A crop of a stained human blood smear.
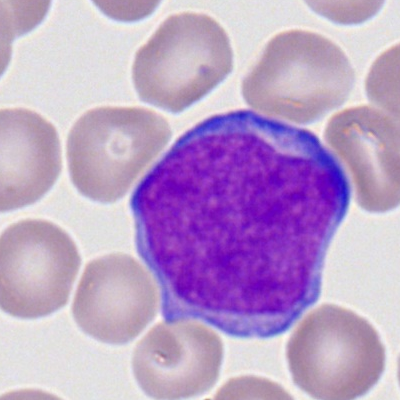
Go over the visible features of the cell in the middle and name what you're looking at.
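Look first at the nucleus: you will not find a nucleolus anywhere in it. Around it the cytoplasm makes only a narrow rim, and that rim is blue. Search the cytoplasm and you will see no granules at all. The cell in the middle is a myeloblast.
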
